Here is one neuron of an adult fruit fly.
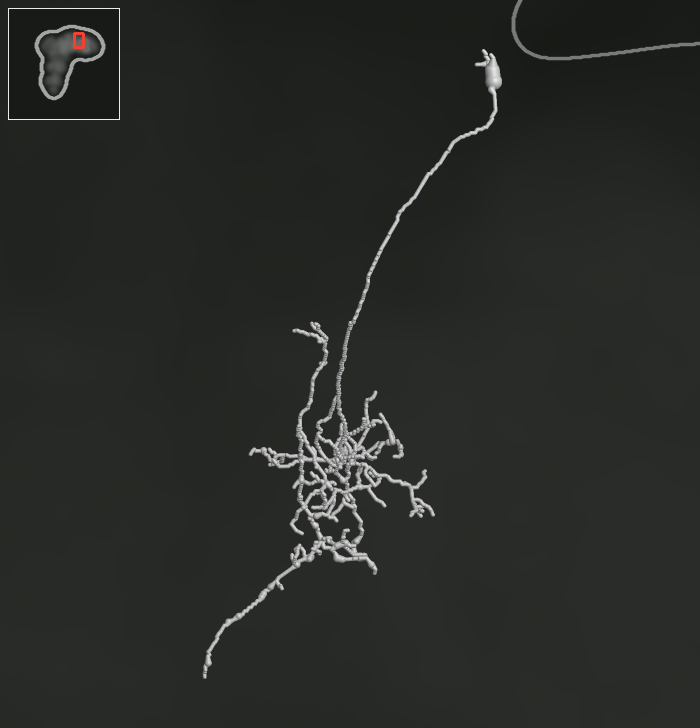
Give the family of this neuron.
hemilineage WEDa2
